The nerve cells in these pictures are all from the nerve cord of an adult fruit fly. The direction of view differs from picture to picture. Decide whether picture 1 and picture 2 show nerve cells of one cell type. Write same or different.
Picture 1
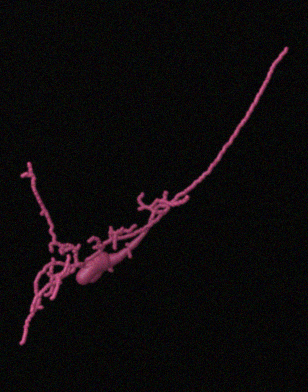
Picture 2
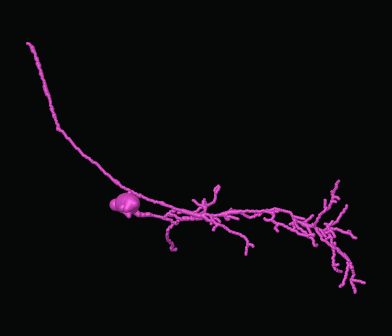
same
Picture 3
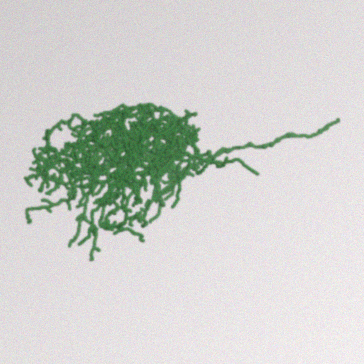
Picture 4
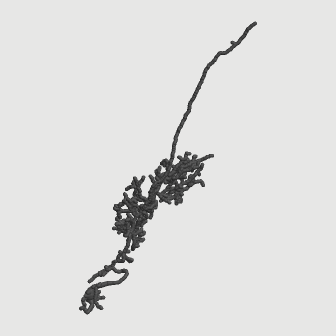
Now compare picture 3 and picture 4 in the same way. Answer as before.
different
